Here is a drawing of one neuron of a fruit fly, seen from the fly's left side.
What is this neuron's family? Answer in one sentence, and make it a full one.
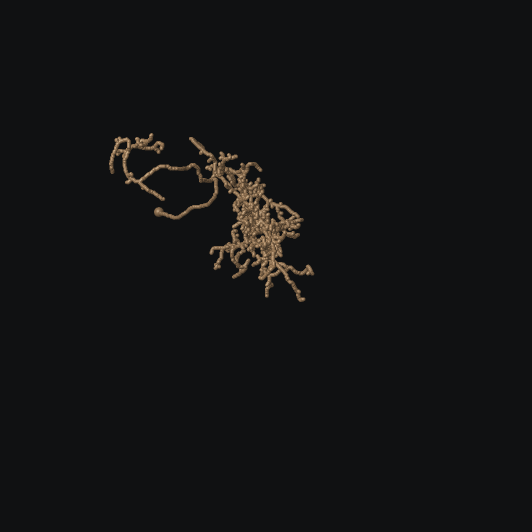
It is to family hemilineage CREl1 that the neuron is assigned.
